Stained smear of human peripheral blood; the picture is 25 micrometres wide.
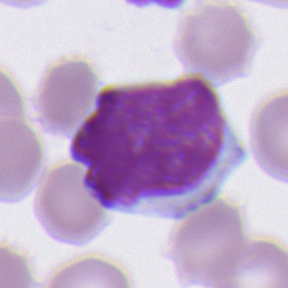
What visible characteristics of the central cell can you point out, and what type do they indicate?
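Along the left, the cell's edge is notched and bumpy. The nucleus measures about 14 by 12 micrometres, and its deep purple chromatin carries fine paler streaks rather than coarse clumps. There's only a scant rim of pale greyish-blue cytoplasm, seen mainly along the nucleus's lower right side. It's a typical lymphocyte.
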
